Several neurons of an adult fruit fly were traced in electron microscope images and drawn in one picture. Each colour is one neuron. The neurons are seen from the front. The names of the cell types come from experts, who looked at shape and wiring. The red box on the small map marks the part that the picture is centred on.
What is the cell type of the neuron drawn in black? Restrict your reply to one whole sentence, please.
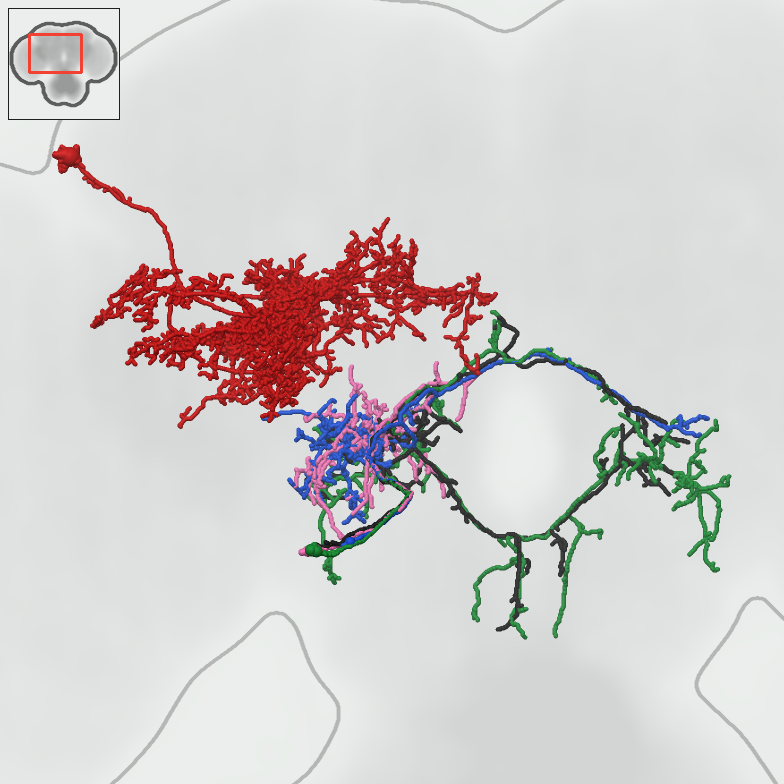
It is the cell type PS331 to which this neuron belongs.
